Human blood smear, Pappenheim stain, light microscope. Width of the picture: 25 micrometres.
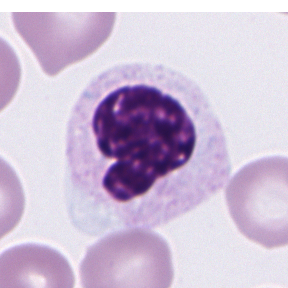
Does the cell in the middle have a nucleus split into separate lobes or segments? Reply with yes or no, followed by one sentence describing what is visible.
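Yes. The nucleus is folded into lobes with a notch on its lower left side.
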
